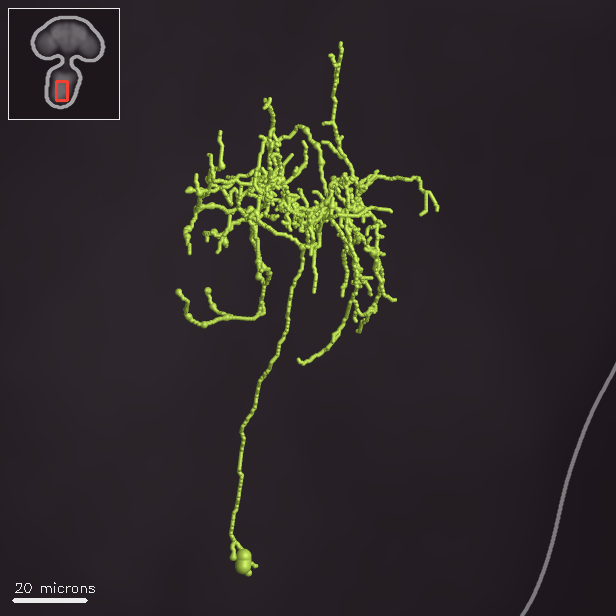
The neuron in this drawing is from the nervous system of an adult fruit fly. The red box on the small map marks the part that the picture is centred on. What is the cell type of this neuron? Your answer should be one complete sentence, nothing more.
As its cell type, this neuron has INXXX423.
